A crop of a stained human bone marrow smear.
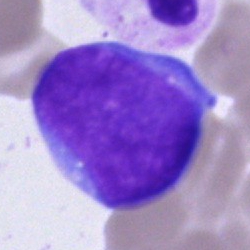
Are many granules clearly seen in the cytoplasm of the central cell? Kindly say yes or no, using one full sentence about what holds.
No, its cytoplasm lacks visible granules entirely.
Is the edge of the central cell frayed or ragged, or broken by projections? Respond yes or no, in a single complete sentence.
Yes, the cell's outline is ragged or frayed, or carries projections, blebs or tags.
